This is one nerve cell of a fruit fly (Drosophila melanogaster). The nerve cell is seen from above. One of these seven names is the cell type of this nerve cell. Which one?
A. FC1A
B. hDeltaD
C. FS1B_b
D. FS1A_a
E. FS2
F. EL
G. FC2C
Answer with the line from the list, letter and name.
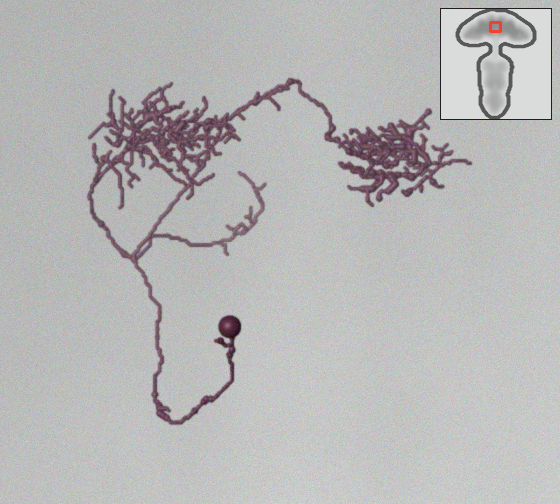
B. hDeltaD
